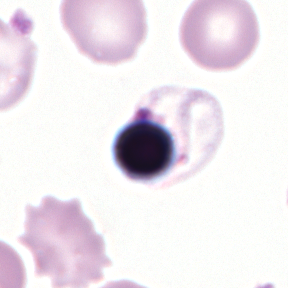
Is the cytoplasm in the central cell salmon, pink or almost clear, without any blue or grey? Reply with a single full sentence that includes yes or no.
Yes, the cell's cytoplasm is pink or nearly colourless, without any blue or grey.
